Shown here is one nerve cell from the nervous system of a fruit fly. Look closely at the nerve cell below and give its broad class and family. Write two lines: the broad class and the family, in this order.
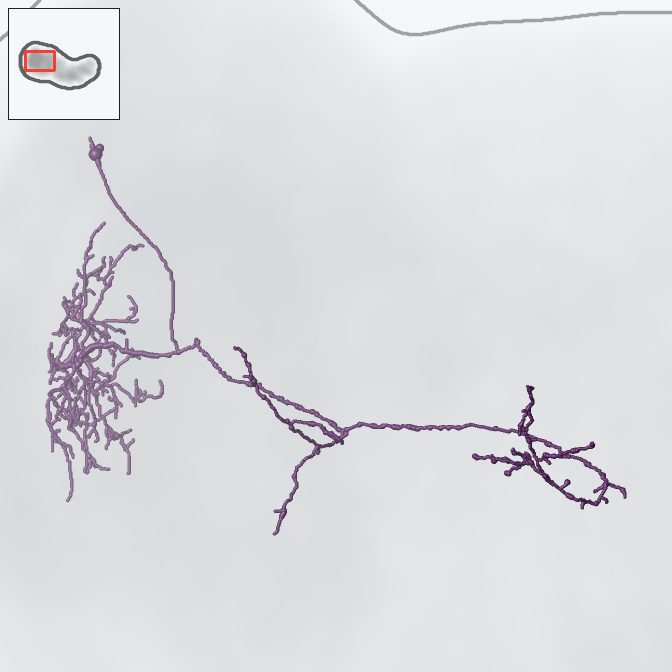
visual projection neuron
hemilineage VPNp1_lateral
